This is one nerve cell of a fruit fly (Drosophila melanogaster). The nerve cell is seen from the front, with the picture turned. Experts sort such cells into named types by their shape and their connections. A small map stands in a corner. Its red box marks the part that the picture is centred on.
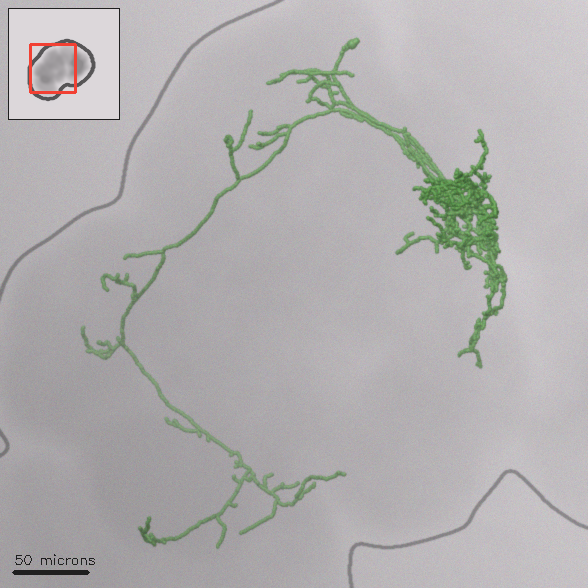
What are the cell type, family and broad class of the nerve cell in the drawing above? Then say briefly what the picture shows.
The cell type is WED092. Its family is hemilineage LHp2. It is a central-brain intrinsic neuron. The cell body can be seen at the top of the picture. By the scale bar it is about 350 microns tall in this view. The picture shows dozens of branch ends.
